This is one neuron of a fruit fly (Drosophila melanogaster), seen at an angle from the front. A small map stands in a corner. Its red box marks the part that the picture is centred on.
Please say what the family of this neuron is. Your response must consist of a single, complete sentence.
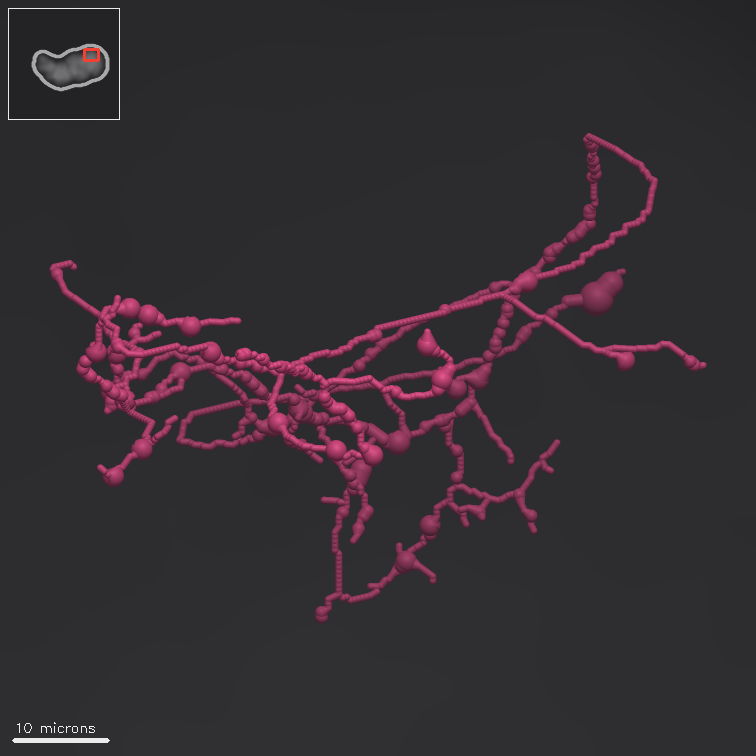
Family hemilineage LHp1 is the one that contains this neuron.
